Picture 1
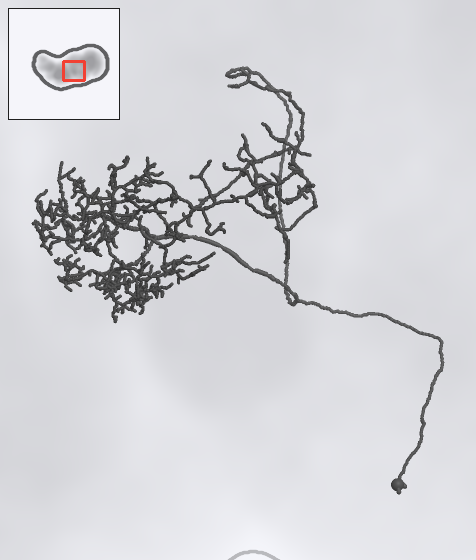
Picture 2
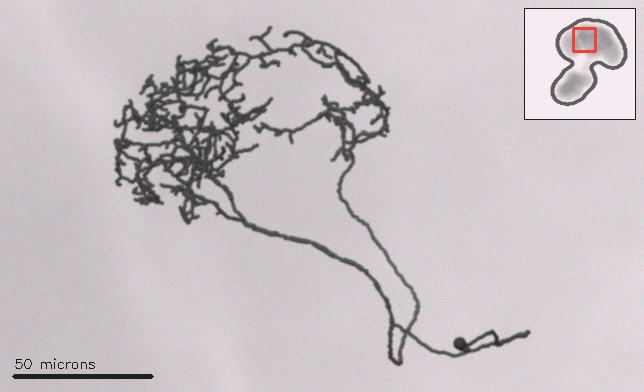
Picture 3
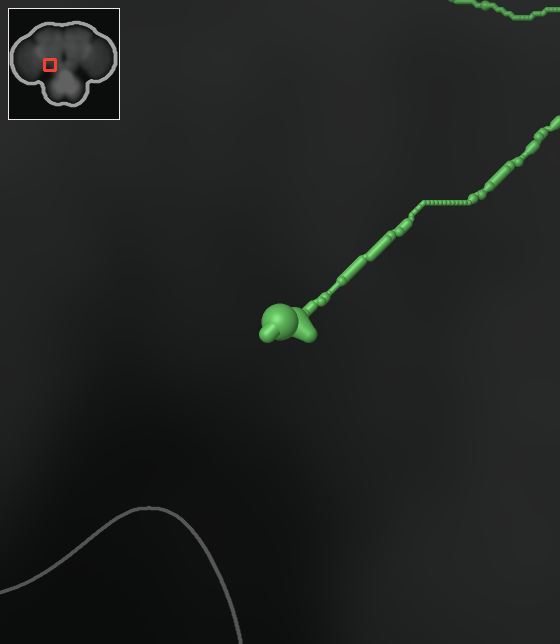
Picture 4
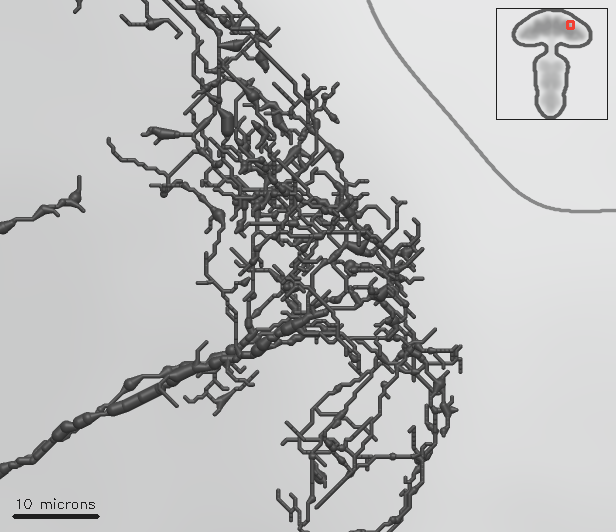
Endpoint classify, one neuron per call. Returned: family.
hemilineage LALv1_ventral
